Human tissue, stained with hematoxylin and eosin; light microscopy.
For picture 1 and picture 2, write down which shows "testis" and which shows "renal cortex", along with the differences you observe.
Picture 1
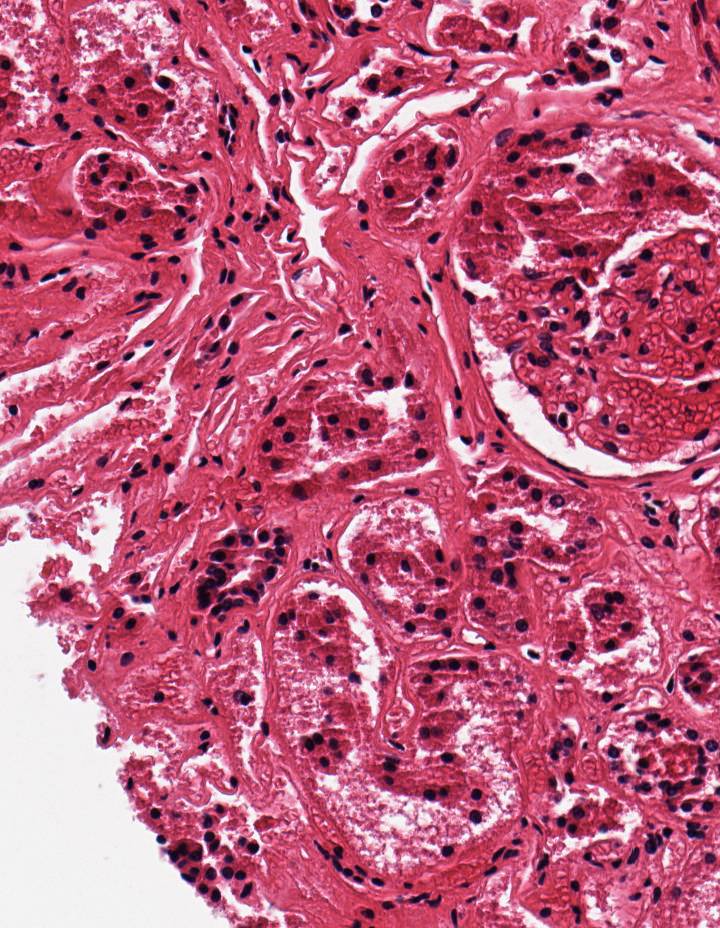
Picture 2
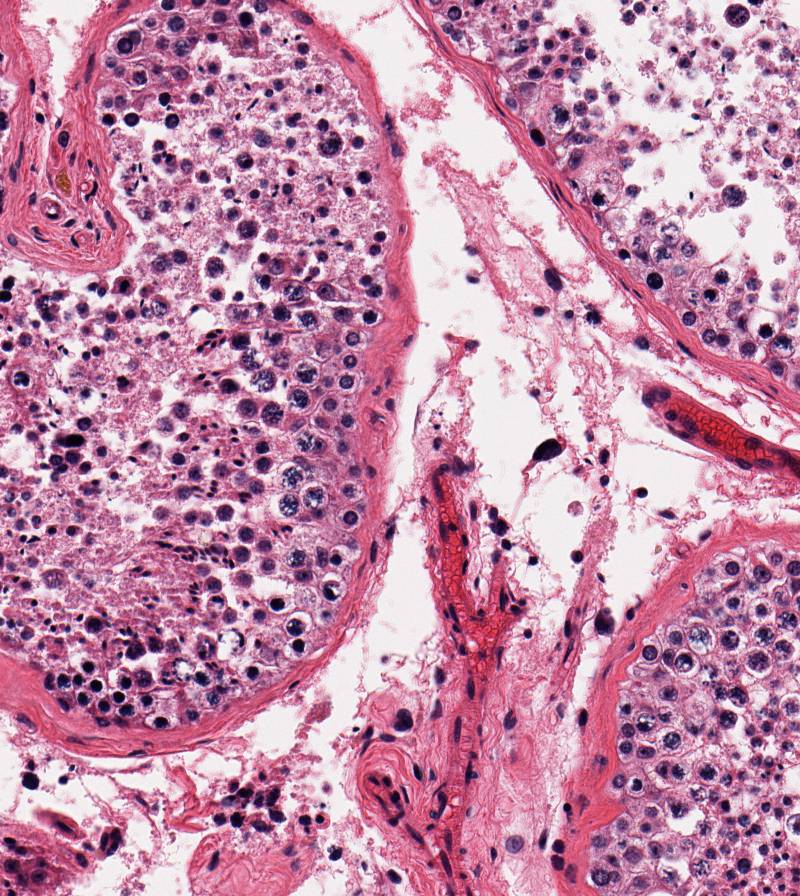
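Picture 1 shows renal cortex and picture 2 shows testis. In picture 1, closely packed tubules cut in cross and oblique section fill most of the field, with narrow fibrous stroma between them. Their lining cells have abundant pink granular cytoplasm and round dark nuclei, and one rounded glomerulus lies at the upper right. Picture 2 has just three rounded tubules in cross-section, with loose tissue between them in the centre. Each is filled with many layers of rounded cells rather than a single layer around an open lumen. Large round cells with coarse, clumped dark chromatin, in keeping with spermatocytes, lie mainly toward their outer part.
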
